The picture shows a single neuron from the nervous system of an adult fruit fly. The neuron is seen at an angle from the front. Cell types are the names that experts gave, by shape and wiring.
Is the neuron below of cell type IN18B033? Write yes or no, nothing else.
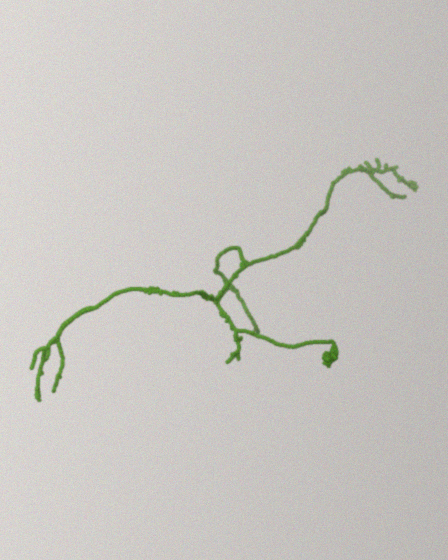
no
